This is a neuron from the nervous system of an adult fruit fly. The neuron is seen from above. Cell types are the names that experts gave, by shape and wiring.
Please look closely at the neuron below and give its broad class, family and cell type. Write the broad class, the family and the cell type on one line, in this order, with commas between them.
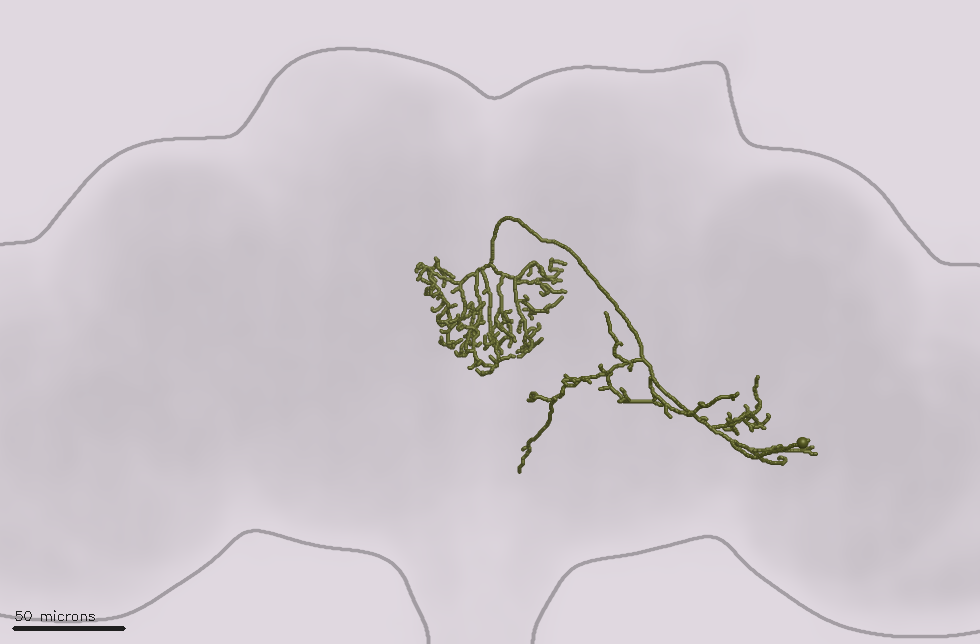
central-brain intrinsic neuron, hemilineage DL1_dorsal, FB2I_b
